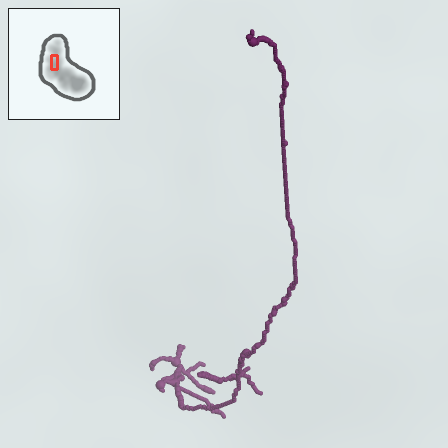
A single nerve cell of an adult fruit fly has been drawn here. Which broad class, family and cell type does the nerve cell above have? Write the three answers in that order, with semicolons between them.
sensory neuron entering the nerve cord; class mechanosensory tactile; SNta42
